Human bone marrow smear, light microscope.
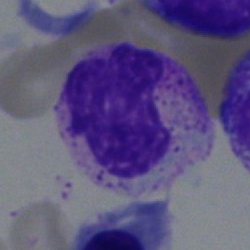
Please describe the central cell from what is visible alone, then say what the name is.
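Roughly round outline on this one. The nucleus fills most of the cell, sitting toward the upper left, with a shallow indentation on its right side. You'll see small purple granules dotted about the cytoplasm. It's a band neutrophil.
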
